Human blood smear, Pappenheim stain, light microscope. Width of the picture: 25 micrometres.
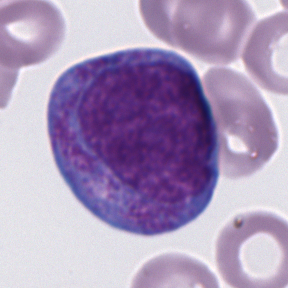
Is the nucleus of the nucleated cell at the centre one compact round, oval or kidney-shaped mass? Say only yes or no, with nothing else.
Yes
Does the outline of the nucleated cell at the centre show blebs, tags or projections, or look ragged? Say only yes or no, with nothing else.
No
